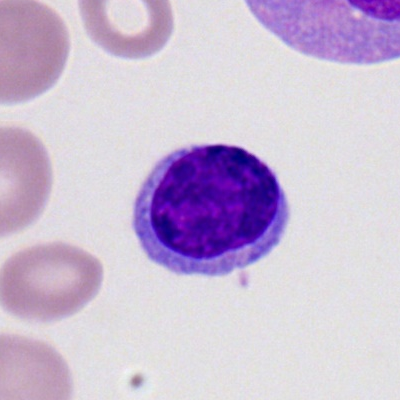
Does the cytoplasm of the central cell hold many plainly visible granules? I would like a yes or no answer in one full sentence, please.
No, granules are not seen anywhere in its cytoplasm.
